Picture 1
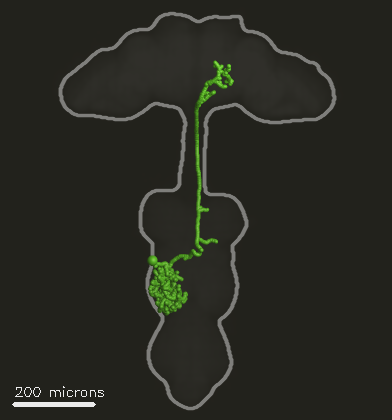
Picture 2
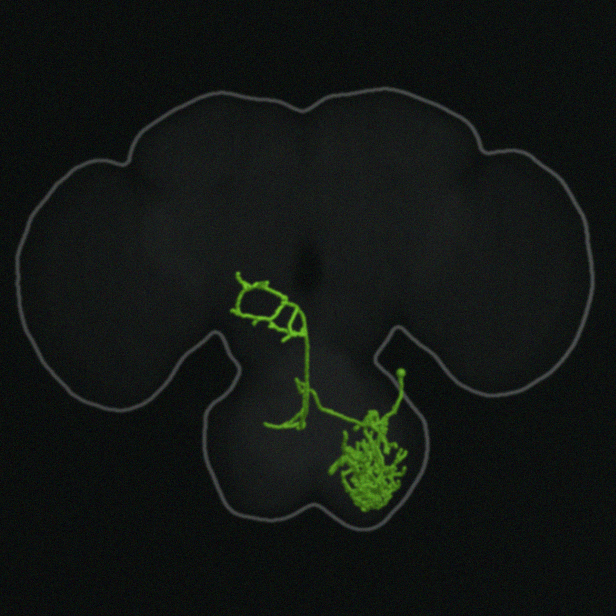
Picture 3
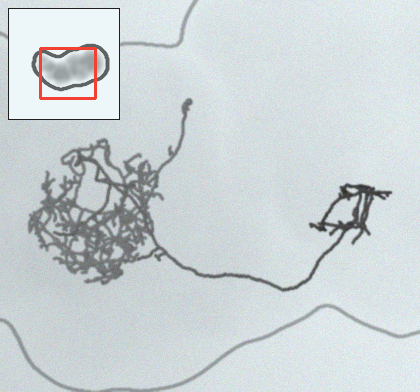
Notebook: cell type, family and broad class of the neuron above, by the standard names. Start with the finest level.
AN18B019; hemilineage 18B; ascending neuron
